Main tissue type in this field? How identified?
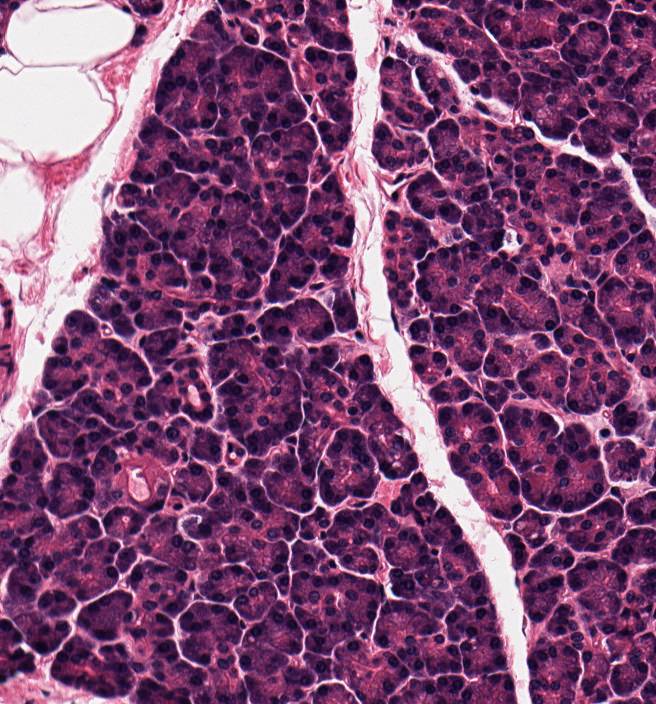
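The field mainly shows exocrine pancreas. Closely packed small glandular acini, grouped into lobules, fill almost all of it. Nuclei are round, dark and basal; cytoplasm is deep purple basally, paler pink toward the lumen.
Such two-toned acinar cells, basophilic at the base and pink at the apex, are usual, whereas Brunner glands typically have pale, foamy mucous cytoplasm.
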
